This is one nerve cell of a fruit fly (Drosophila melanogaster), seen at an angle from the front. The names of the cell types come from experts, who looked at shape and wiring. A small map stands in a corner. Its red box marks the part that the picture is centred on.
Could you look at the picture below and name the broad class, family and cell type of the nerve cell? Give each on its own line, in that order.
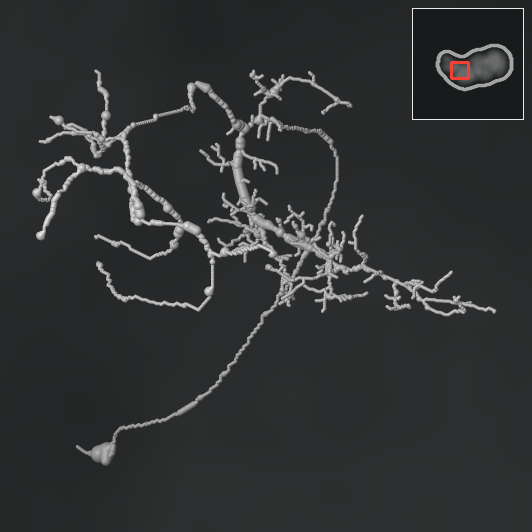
nerve-cord intrinsic neuron
hemilineage 06A
IN06A096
